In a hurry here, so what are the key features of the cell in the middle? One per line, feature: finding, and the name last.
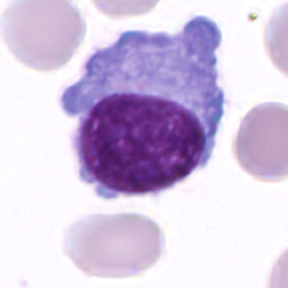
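Knob: a rounded one of cytoplasm, projecting from the upper right edge, it seems.
Nucleus: in the lower part of the cell, with most of the cytoplasm above it.
Nucleoli: none distinct that I can make out.
Texture: no coarse granules, just a faint fine mottling.
Name: plasma cell.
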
